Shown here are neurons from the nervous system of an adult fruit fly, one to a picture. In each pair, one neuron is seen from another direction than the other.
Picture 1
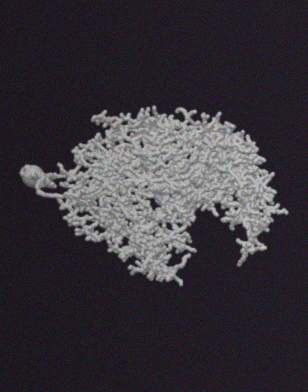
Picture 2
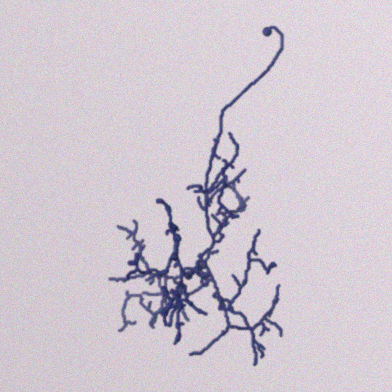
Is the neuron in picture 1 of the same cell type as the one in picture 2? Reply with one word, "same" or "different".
different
